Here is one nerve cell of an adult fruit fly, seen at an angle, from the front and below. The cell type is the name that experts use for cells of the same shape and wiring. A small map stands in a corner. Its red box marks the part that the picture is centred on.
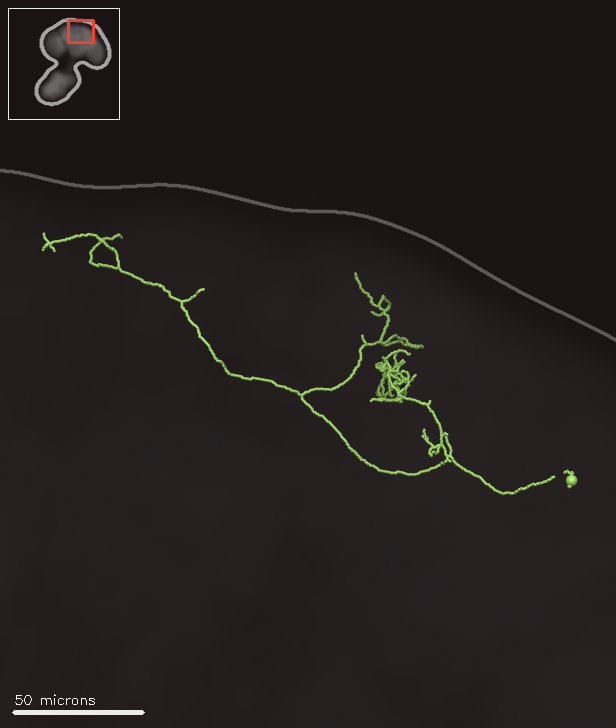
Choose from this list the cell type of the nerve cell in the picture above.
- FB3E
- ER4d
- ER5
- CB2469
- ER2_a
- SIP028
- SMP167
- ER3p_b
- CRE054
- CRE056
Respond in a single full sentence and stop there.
This nerve cell counts as a member of the cell type SIP028.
